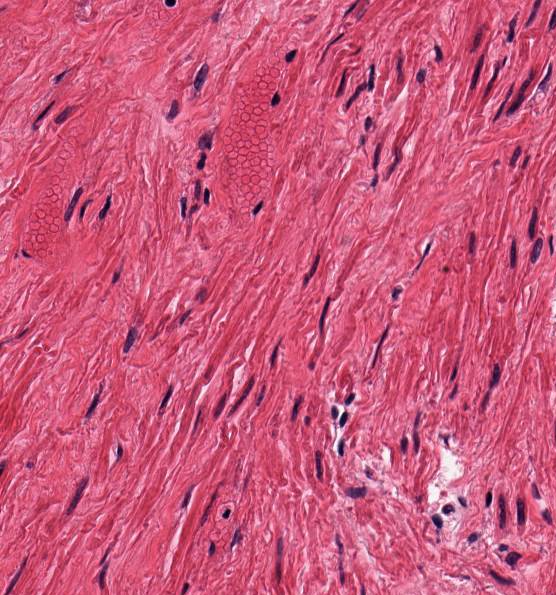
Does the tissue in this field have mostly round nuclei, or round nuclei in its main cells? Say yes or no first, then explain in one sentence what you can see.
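No. The nuclei among the fibres are elongated, spindle-shaped and darkly stained.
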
